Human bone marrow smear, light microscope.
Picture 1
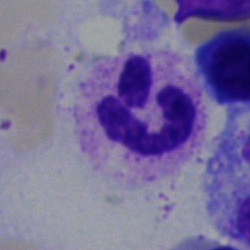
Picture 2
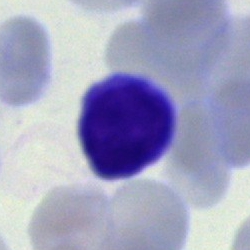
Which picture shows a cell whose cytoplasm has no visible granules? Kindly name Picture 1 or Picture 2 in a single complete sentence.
There are no visible granules in the cytoplasm of the cell in Picture 2.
